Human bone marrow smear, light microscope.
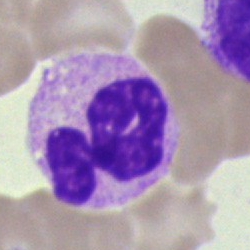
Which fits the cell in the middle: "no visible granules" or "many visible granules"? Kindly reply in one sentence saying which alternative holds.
What the cytoplasm holds is many visible granules.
